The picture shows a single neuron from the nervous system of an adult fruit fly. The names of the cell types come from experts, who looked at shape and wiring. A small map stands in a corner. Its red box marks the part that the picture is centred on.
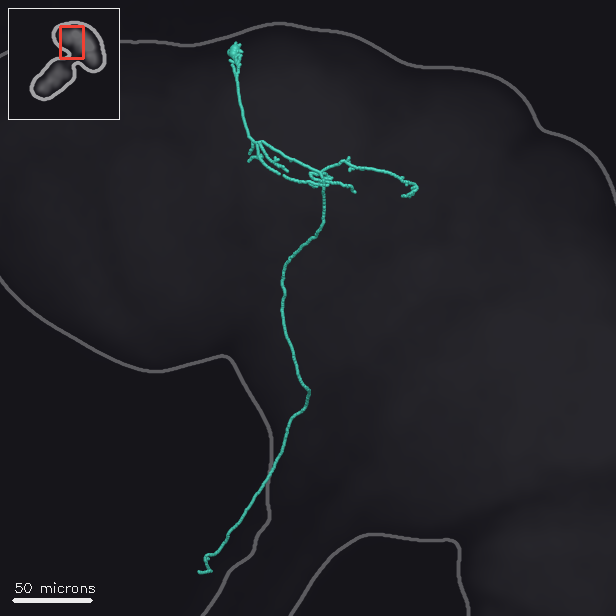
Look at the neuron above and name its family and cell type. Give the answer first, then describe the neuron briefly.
The family is DNES. It is of cell type DNES3. The cell body is at the top of the picture. By the scale bar it is about 350 microns tall in this view.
